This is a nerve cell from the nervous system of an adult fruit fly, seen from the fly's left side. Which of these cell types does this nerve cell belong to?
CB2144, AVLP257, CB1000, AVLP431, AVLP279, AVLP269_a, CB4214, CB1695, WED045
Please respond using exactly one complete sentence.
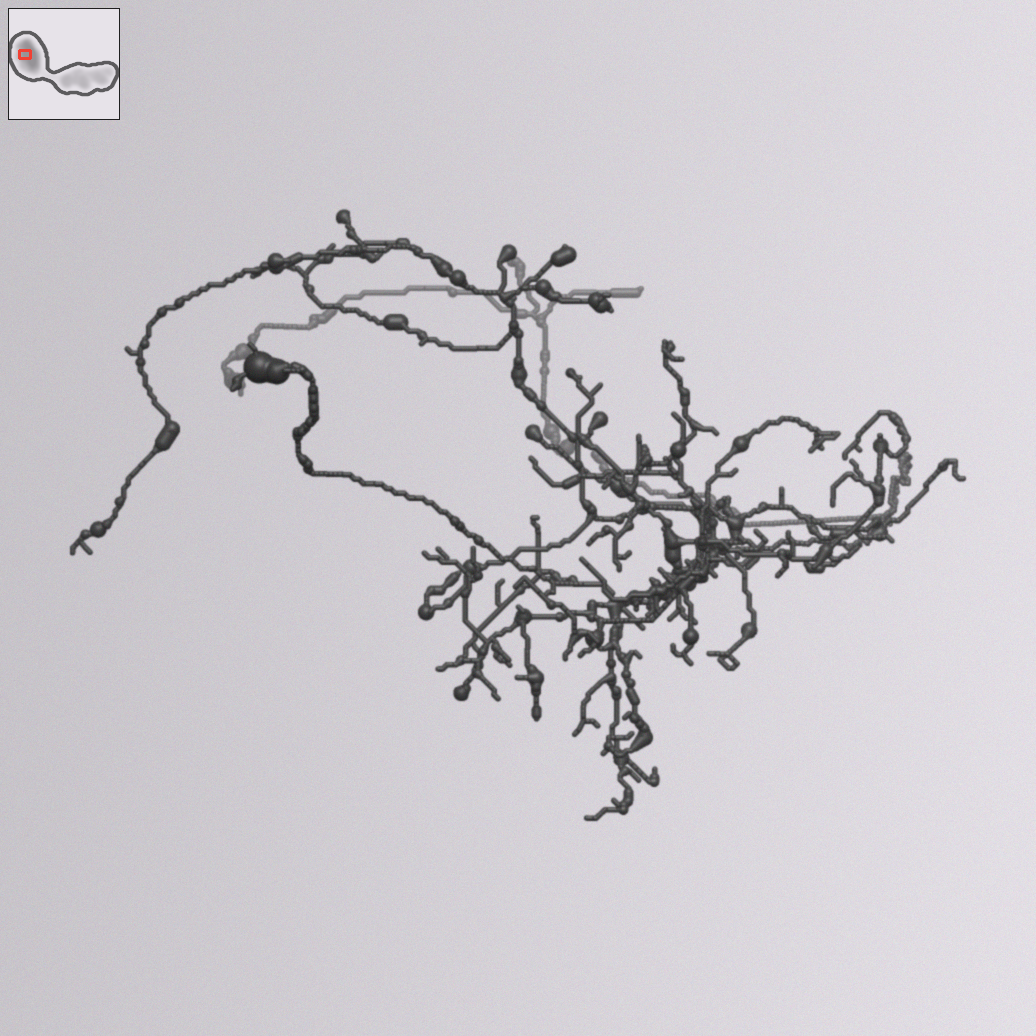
Belonging to the cell type CB1000 is this nerve cell.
